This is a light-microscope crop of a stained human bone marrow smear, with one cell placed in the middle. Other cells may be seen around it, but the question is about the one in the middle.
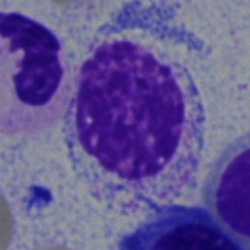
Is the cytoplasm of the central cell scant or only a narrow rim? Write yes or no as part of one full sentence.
Yes, the cell's cytoplasm is limited to a thin rim around the nucleus.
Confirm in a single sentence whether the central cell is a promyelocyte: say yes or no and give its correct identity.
No, the middle of the crop holds a myelocyte, not a promyelocyte.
